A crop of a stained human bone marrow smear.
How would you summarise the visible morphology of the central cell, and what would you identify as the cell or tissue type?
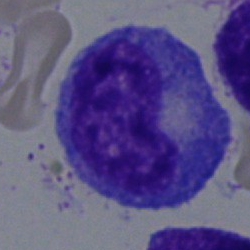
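The central cell has a roughly round outline with a slightly uneven edge. Its nucleus fills most of the cell and sits toward the left, indented on its right side so that it takes a kidney shape. No distinct vacuoles are seen in the cytoplasm. This is a promyelocyte.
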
